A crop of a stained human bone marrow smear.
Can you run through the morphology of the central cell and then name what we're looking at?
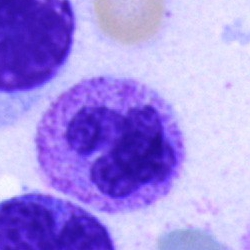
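Round outline, smooth all the way around. Dense, dark purple chromatin, and I can't make out any nucleoli. No vacuoles in the cytoplasm either. So, a segmented neutrophil.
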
